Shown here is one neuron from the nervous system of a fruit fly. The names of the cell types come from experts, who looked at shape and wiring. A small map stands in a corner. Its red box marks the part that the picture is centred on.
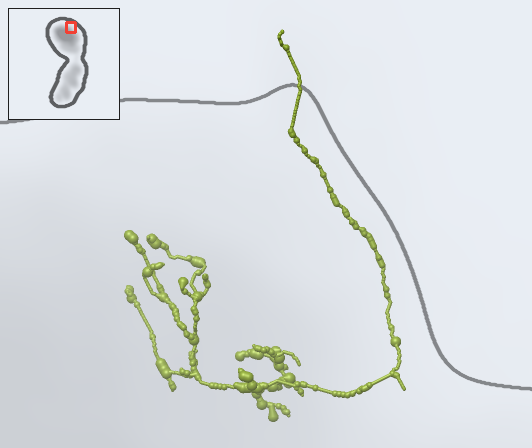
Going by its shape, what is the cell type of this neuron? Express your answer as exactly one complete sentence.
This neuron is given the cell type HRN_VP1d.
